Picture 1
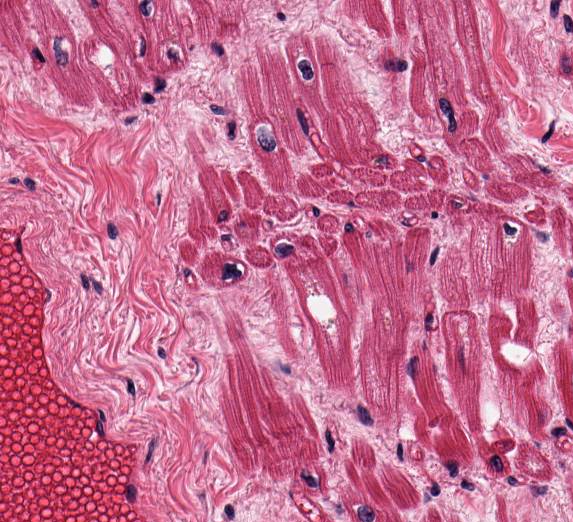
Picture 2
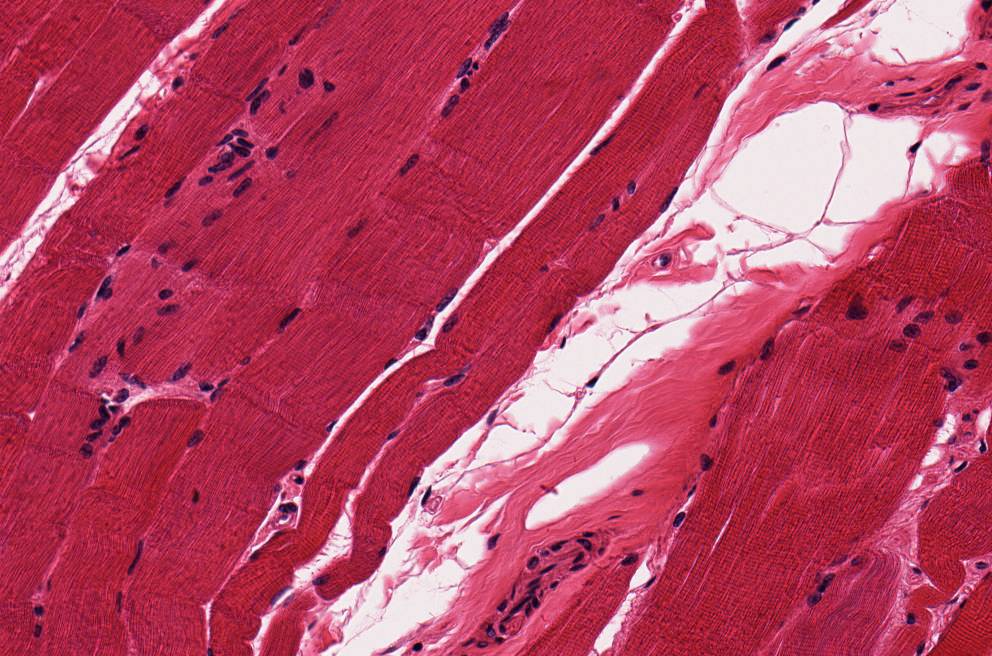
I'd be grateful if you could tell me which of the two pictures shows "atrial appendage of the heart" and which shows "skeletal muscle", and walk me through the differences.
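Start with picture 1: that is the atrial appendage of the heart, while picture 2 is skeletal muscle. In picture 1 the oval nuclei sit singly in the centre of the fibres, whereas in picture 2 they lie at the fibre edges, just beneath the borders, small, dark-staining and drawn out along the fibre axis.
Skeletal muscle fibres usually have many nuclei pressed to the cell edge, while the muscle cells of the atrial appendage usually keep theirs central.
The fibres in picture 2 are unbranched, lying side by side without joining one another.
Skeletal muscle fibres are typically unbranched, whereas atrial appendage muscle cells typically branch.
In picture 1 the elongated eosinophilic fibres run roughly from top to bottom, with a band of fibres cut in cross-section crossing the middle between longitudinally cut fibres above and below. Several of those fibres show clear white spaces beside their nuclei. The cytoplasm in picture 2 stains a deep red-pink.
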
